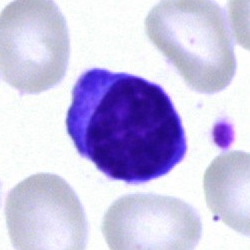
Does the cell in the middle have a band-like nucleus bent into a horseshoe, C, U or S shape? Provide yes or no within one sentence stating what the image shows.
No, the nucleus is compact and round or oval rather than band-shaped.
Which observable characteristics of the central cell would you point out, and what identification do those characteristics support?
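Look first at the cytoplasm: it is a deep blue, though paler than the nucleus. Now the chromatin, which stains dark purple and looks dense. You won't find a distinct nucleolus standing out, and the cytoplasm shows no granules. What you are looking at is a plasma cell.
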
